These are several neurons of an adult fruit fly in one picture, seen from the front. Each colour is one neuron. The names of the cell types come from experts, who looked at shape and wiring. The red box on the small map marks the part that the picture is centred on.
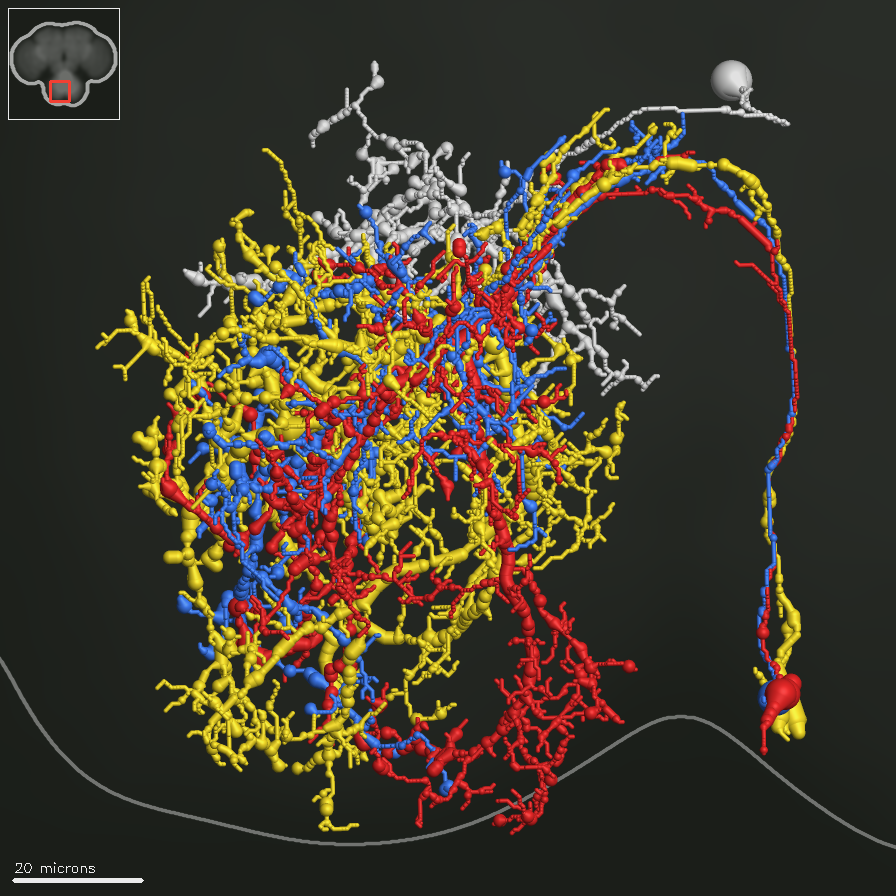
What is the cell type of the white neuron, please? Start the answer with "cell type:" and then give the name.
cell type: IN12B026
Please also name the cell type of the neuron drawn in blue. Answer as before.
cell type: IN12B023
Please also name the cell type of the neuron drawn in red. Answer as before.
cell type: IN12B024_c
